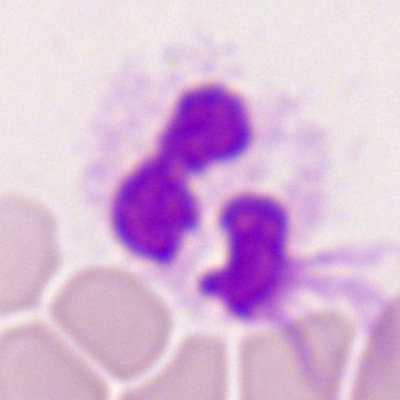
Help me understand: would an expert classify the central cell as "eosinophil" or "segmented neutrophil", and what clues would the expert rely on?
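It is a segmented neutrophil. The granules I see in the cytoplasm are fine and faint lilac.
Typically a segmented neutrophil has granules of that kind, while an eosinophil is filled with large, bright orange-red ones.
The nucleus, too, is divided into three separate lobes.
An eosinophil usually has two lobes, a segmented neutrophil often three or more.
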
